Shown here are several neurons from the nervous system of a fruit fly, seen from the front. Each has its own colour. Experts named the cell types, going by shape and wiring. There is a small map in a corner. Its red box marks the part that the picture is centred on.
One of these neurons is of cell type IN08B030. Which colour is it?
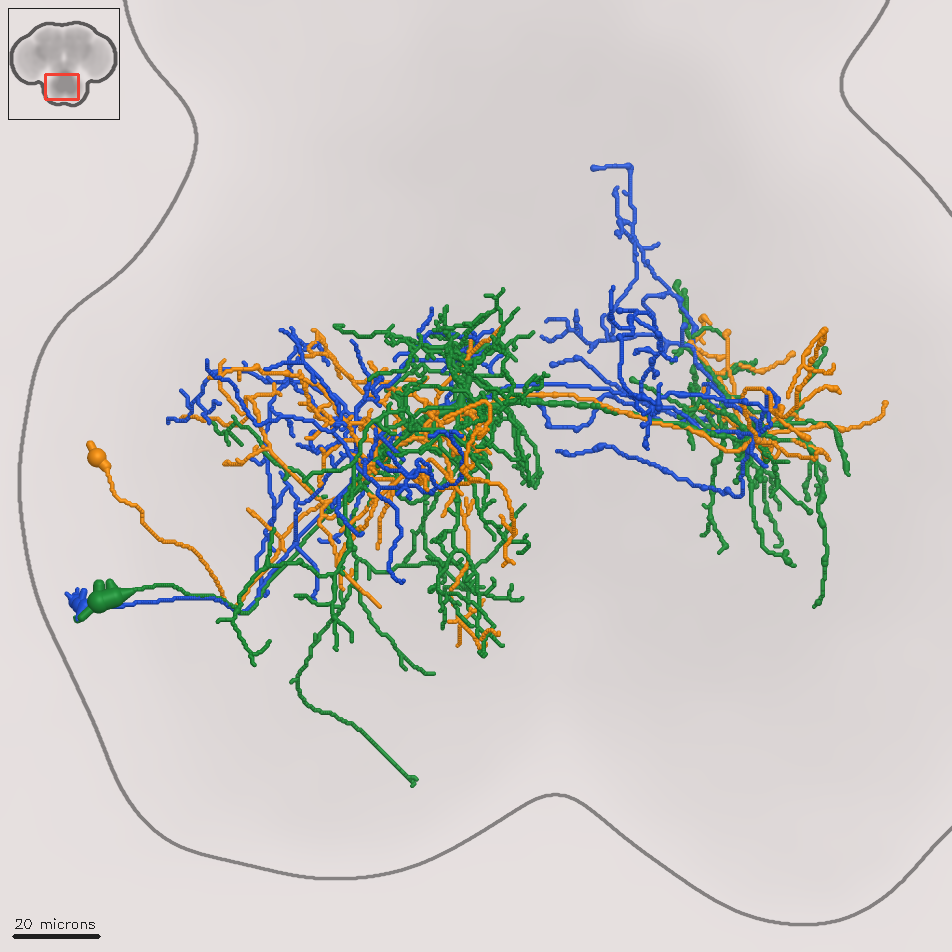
green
